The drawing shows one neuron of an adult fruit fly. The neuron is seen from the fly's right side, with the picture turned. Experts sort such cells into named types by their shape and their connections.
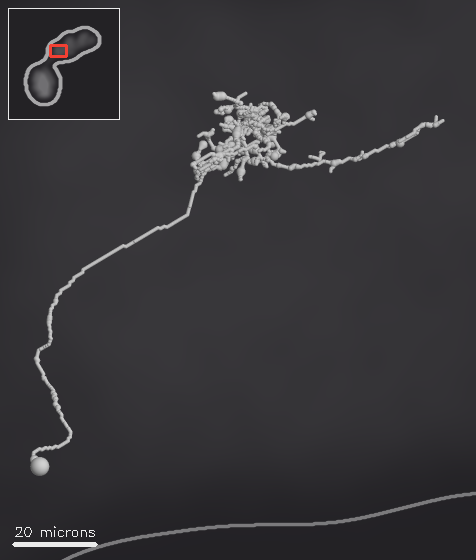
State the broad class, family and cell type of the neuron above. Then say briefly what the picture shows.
Its broad class is nerve-cord intrinsic neuron. Its family is hemilineage 09A. The cell type is IN09A091. The cell body is at the lower left of the picture. By the scale bar it is about 100 microns wide in this view. The picture shows dozens of branch ends.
